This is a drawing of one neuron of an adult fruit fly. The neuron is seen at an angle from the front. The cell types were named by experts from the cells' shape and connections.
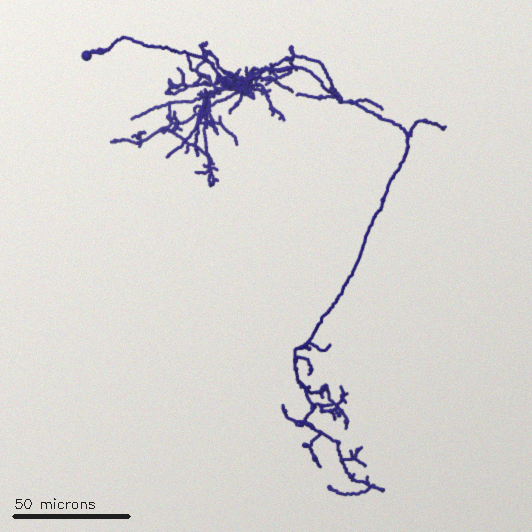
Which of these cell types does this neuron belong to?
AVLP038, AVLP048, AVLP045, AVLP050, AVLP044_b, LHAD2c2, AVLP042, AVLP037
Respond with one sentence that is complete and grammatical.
This neuron is a cell of type AVLP044_b.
